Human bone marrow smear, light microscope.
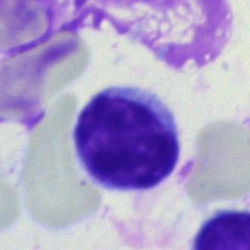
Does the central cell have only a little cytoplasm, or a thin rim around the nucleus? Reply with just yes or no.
Yes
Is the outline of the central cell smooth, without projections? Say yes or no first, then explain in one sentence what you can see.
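Yes. The cell has a round, smooth outline.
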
